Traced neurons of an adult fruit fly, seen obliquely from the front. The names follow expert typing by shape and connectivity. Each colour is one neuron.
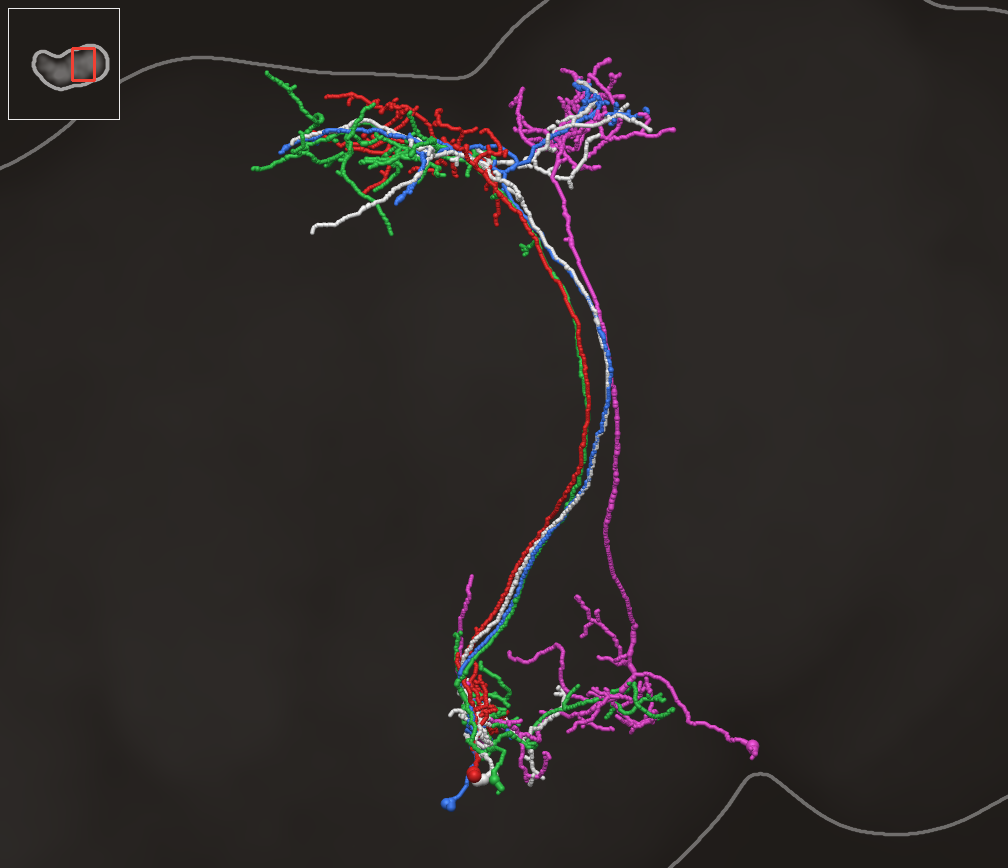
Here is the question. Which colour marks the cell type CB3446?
blue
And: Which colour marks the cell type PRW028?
white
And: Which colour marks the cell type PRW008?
red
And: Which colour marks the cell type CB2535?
green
